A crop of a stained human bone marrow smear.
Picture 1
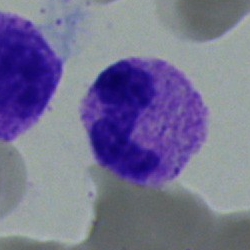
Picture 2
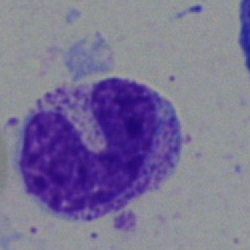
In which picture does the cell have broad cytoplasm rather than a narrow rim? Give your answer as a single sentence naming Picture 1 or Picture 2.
The nucleus is surrounded by plenty of cytoplasm in picture 1.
